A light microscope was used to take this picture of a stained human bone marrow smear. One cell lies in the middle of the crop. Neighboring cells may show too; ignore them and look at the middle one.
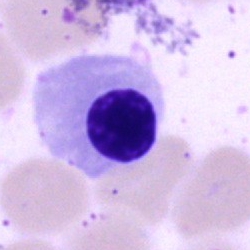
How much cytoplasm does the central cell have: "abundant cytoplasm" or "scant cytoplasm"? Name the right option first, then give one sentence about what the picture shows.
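Abundant cytoplasm. The cytoplasm is pale blue and forms a broad rim that is widest on the left side.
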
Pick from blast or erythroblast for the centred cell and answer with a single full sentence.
The cell at the central position in this crop is an erythroblast.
